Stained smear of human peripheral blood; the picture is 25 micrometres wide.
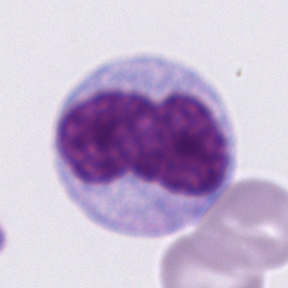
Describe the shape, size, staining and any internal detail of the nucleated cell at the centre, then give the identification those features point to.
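Cell about 16 micrometres across. Nucleus elongated, about 15 by 10 micrometres, lying horizontally across the middle and filling about 50% of the cell's area. Nucleus nearly reaches the cell edge at left and right; cytoplasm forms a band above and below it. Chromatin deep purple and patchy, darker clumps among paler areas. Cytoplasm with fine, faint pinkish granules scattered throughout. Monocyte.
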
